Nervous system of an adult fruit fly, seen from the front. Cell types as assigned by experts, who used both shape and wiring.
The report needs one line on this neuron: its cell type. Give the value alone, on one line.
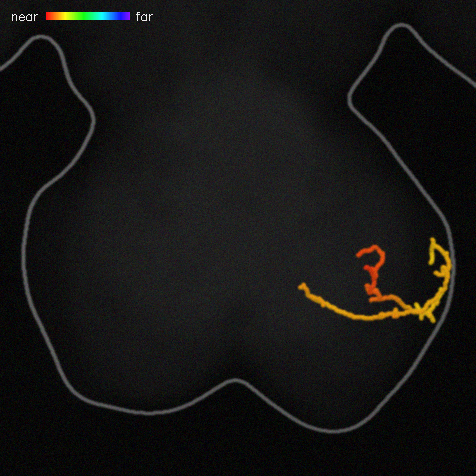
IN20A.22A069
